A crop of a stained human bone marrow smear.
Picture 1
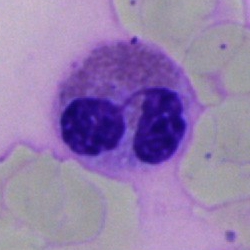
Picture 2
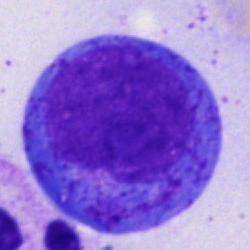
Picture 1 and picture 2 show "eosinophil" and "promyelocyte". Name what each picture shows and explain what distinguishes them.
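My reading: the eosinophil is in picture 1, and the promyelocyte is in picture 2. The clearest difference I see is the chromatin, dark purple and coarsely clumped in the eosinophil but finely stippled rather than coarsely clumped in the promyelocyte. The promyelocyte's outline is round and smooth, and its surface shows no projections or blebs. In the eosinophil, no vacuoles appear in the cytoplasm. Pale red cells lie against the eosinophil's right side, while parts of other cells sit at the lower left corner of the promyelocyte's picture.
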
